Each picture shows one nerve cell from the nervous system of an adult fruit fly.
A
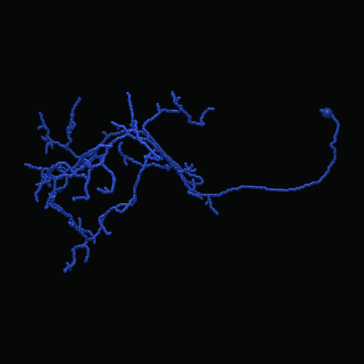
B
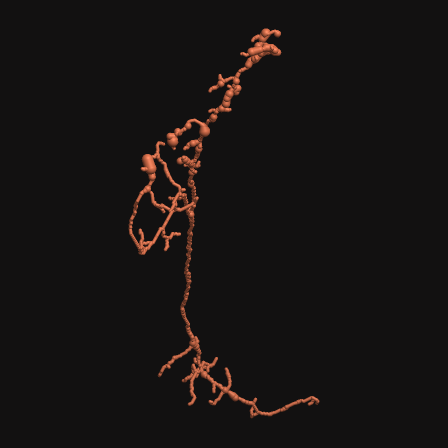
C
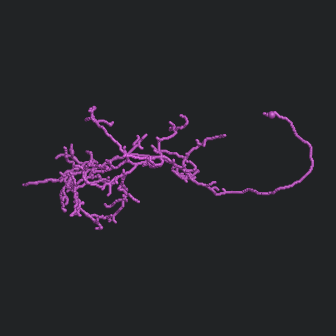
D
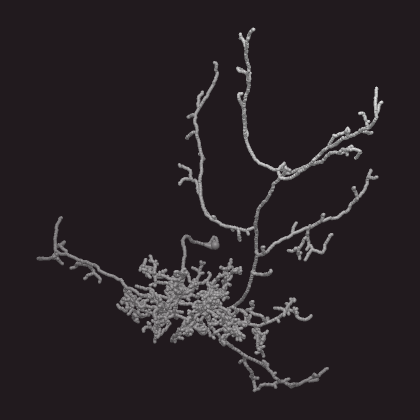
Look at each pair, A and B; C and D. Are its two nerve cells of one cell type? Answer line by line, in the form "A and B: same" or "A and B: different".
A and B: different
C and D: different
